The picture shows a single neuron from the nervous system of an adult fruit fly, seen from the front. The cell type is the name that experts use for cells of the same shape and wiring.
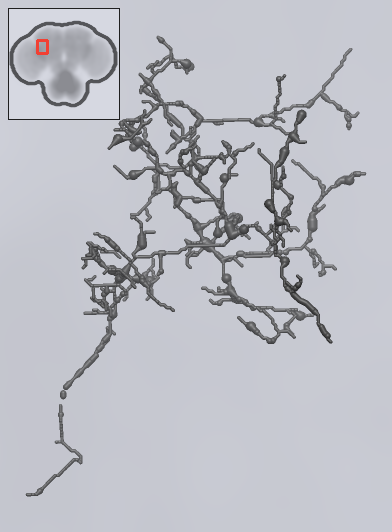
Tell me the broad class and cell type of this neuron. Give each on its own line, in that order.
central-brain intrinsic neuron
PVLP001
